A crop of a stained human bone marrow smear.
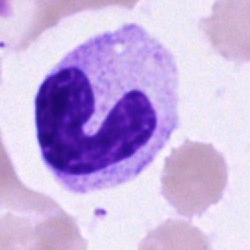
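Band neutrophil, stained human bone marrow smear. Outline roughly round, smooth. Nucleus a single curved band bent into a C or horseshoe shape. Chromatin dark purple, densely clumped. Cytoplasm plentiful, pale lilac.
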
